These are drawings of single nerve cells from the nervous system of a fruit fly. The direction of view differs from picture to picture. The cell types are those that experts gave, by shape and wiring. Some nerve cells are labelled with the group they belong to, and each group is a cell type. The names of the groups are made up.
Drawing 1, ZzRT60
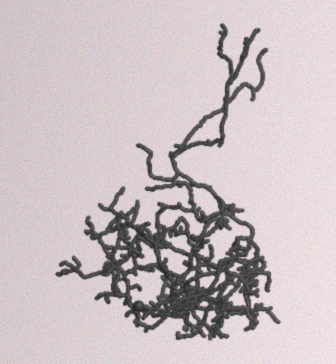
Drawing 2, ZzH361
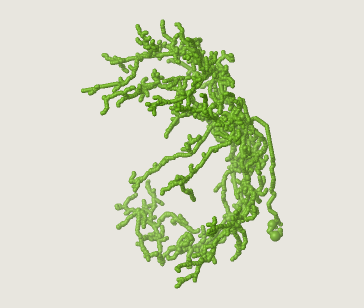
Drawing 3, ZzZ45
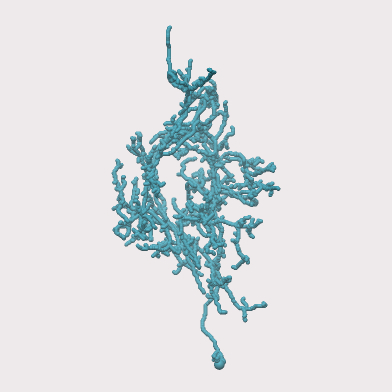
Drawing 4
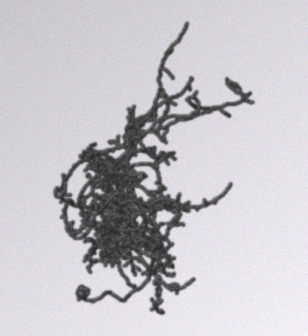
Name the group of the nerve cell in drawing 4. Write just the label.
ZzZ45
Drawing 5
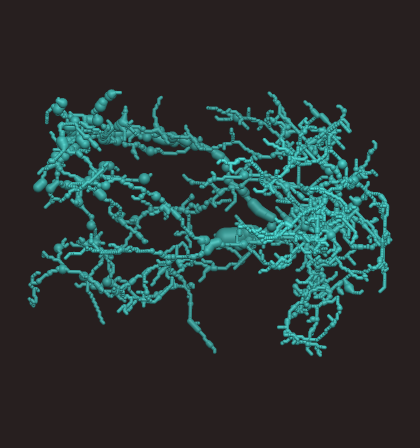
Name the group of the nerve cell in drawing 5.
ZzH361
